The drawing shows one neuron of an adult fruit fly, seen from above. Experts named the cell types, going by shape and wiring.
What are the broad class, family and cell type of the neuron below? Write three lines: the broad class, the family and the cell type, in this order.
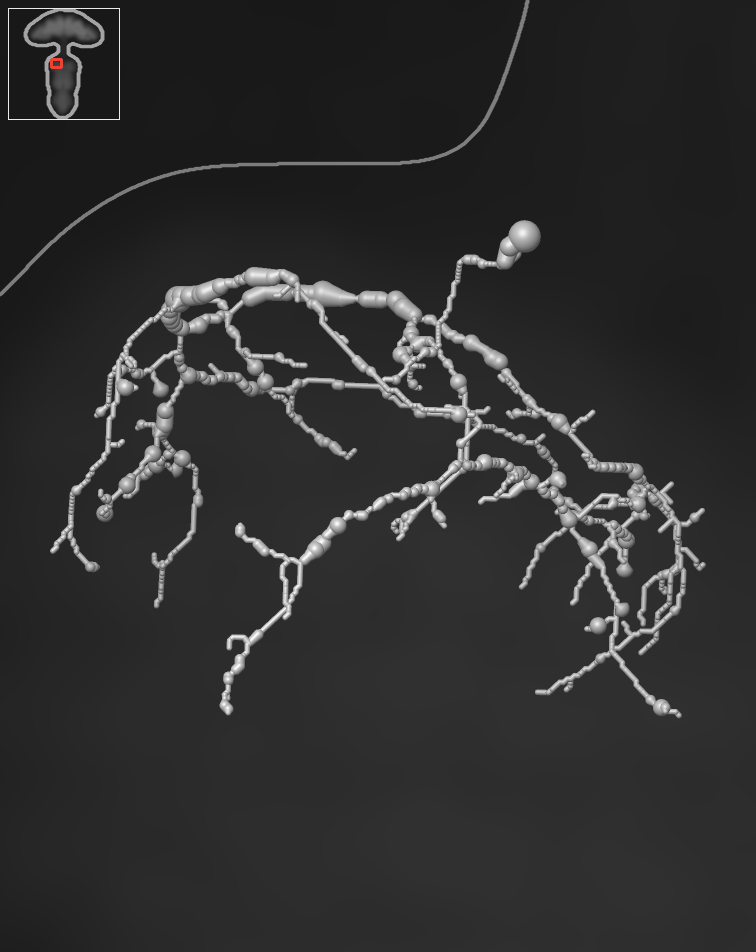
nerve-cord intrinsic neuron
hemilineage 16B
IN16B075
